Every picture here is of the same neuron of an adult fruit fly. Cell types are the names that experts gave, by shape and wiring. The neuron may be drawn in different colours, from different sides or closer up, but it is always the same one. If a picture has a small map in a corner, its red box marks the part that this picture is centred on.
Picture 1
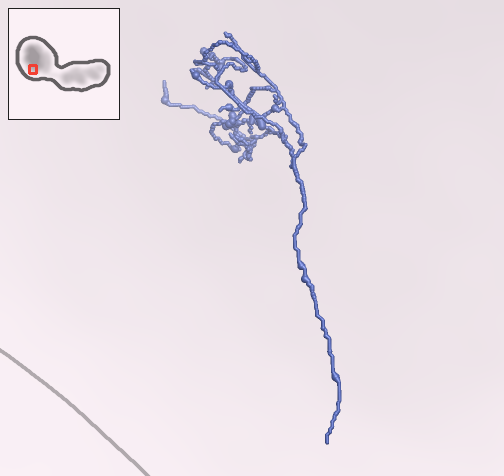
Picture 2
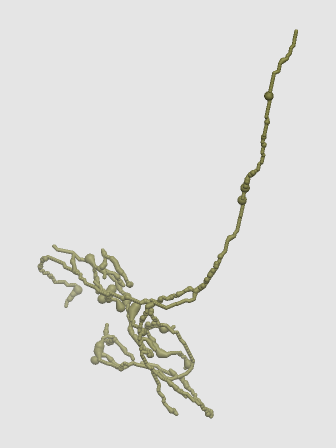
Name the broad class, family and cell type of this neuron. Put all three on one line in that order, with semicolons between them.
sensory neuron entering the brain; class gustatory; LB1d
